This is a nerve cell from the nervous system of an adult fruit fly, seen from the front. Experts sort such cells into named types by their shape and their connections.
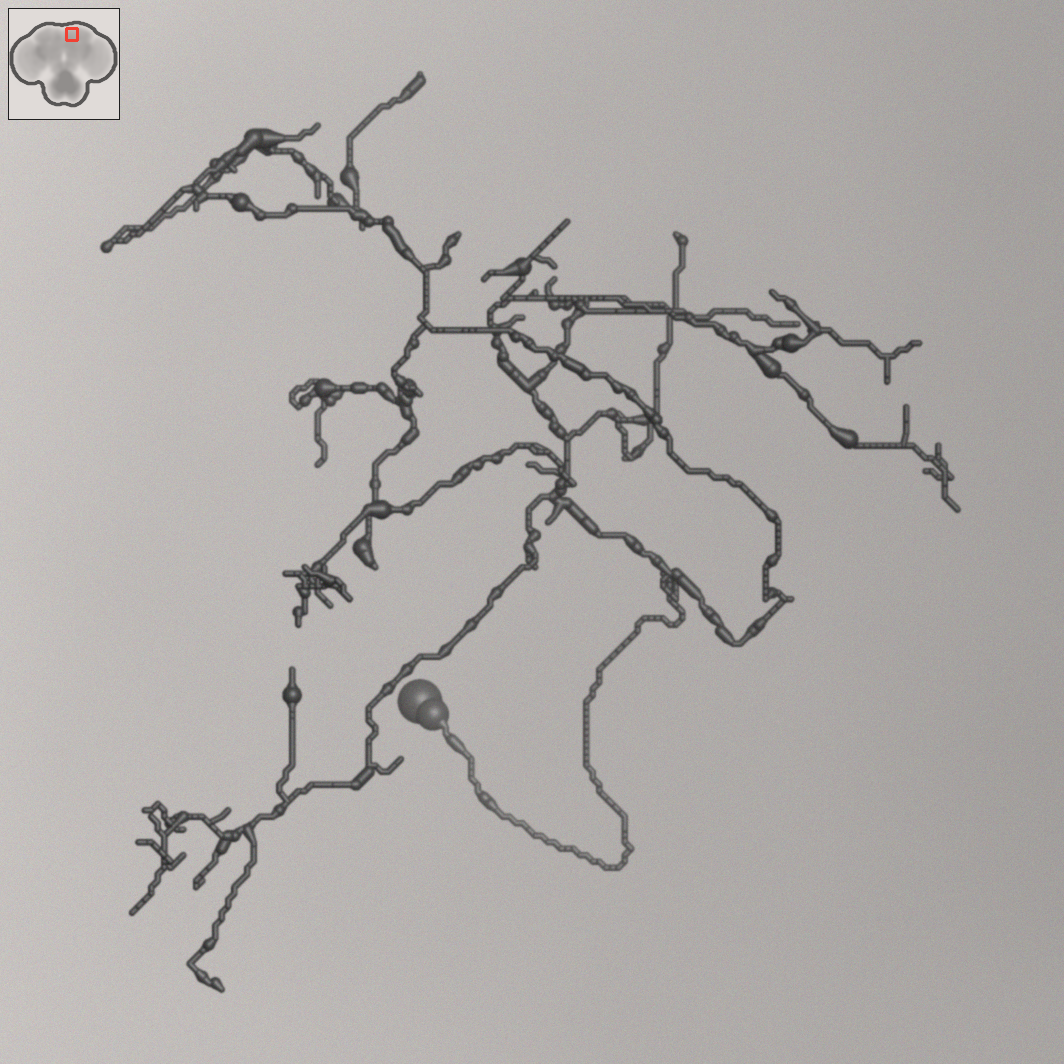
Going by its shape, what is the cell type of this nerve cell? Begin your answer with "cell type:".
cell type: SIP075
